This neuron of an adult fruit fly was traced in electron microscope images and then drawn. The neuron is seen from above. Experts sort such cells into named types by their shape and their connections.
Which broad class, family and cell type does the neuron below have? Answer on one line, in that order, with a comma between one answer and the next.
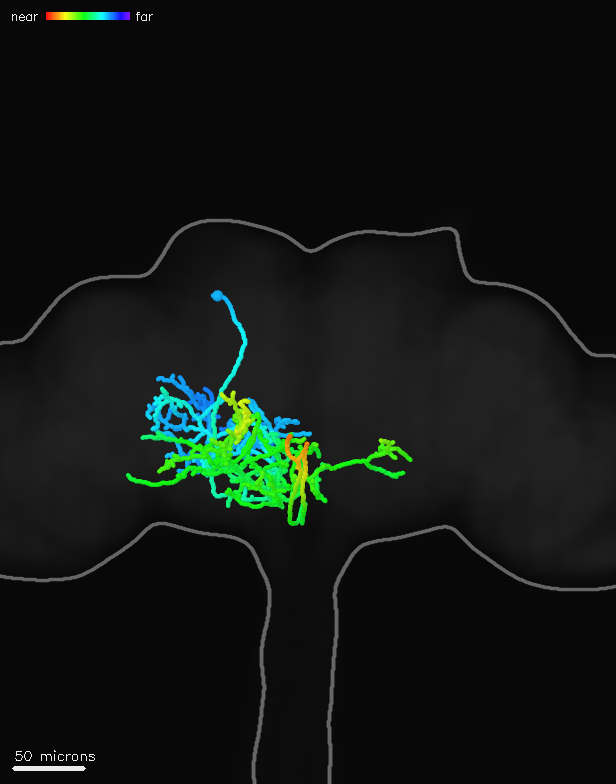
visual centrifugal neuron, hemilineage LALv1_ventral, OCG06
